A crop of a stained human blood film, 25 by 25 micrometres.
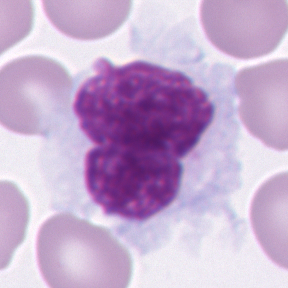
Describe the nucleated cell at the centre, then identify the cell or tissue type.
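Let me start with the nucleus: a notch pinches it into an upper and a lower lobe, the upper one larger. A small knob bulges from its upper left edge. Then the cytoplasm: its rim is wider on the right and lower side than on the left. So this is a hairy cell.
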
